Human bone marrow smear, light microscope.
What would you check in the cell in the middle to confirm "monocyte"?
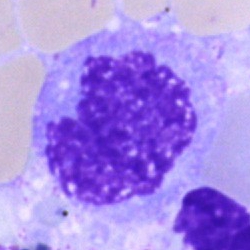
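Looking first at the cytoplasm of this monocyte, I find it pale lavender-blue, with fine pink-purple granules scattered through it.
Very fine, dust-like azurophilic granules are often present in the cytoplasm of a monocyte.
Those scattered fine granules sit well with that. Turning to the nucleus, it is large and lobulated, with an irregular, notched outline. Its chromatin is dark purple and coarsely clumped, and small pale gaps lie between the clumps.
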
